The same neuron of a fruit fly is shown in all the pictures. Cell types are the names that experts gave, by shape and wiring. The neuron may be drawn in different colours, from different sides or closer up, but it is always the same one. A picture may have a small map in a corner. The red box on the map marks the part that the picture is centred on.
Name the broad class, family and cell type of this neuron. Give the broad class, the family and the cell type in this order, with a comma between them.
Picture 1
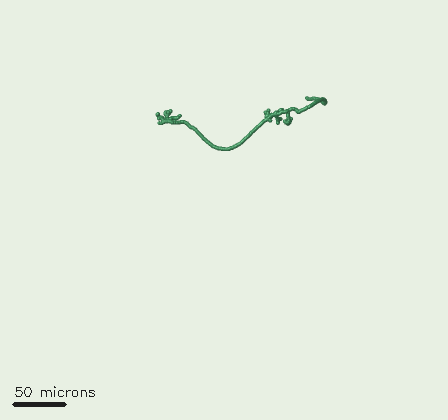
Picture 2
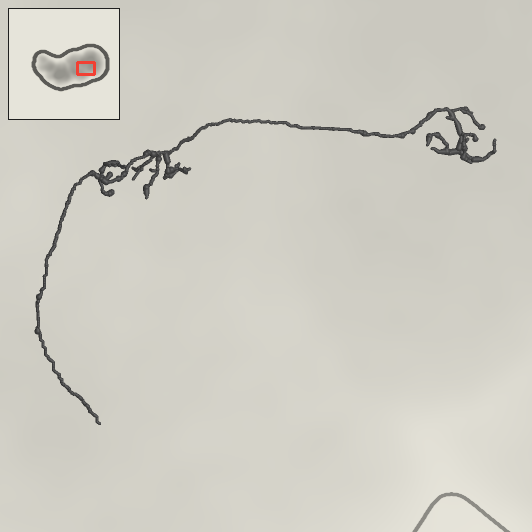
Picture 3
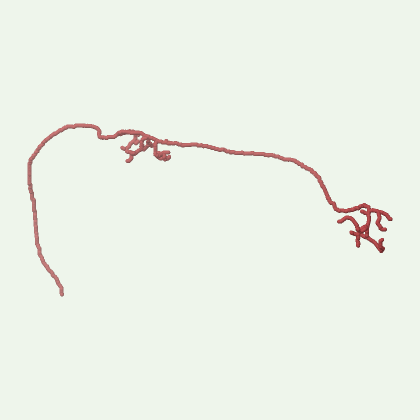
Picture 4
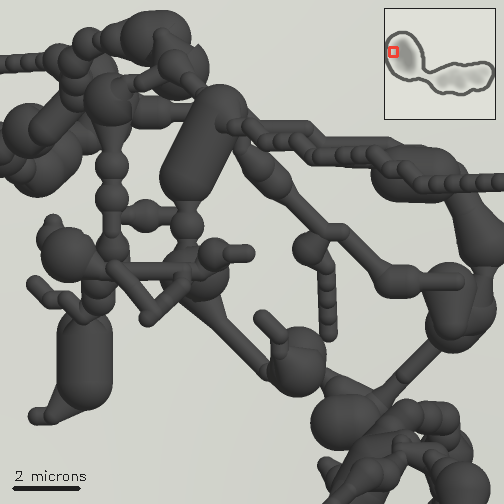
sensory neuron entering the brain, class olfactory, ORN_D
